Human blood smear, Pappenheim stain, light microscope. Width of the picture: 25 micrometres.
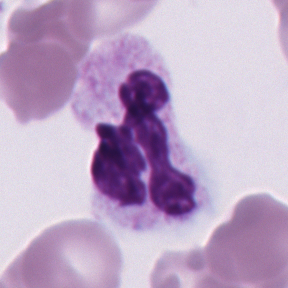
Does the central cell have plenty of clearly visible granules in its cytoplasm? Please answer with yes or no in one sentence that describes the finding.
Yes, what is seen in its cytoplasm is many granules.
